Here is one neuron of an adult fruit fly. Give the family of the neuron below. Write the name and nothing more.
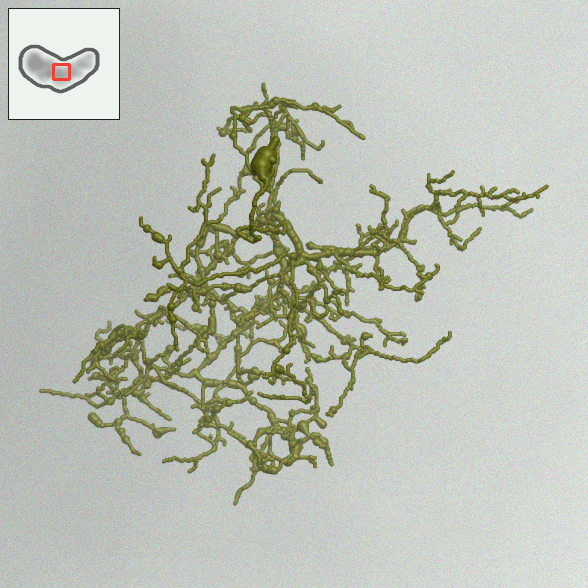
hemilineage 21A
